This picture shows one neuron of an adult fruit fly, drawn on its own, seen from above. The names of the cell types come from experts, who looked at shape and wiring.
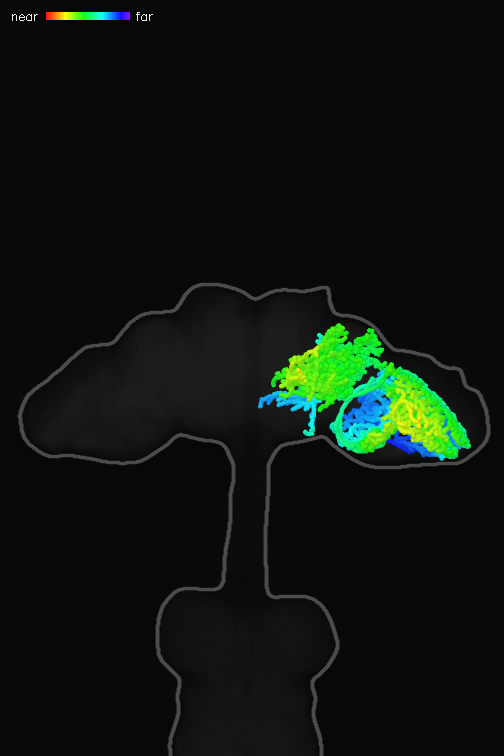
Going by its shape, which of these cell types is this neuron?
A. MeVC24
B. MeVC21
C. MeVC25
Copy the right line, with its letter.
C. MeVC25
